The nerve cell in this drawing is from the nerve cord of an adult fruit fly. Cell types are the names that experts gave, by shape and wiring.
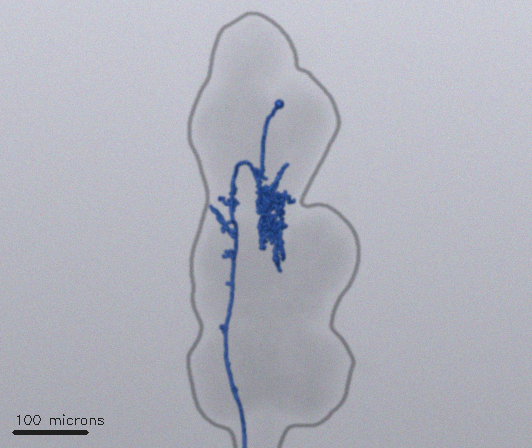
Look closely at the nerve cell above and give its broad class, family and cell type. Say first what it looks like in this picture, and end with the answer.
In this view it is more than twice as tall as it is wide. It is an ascending neuron. Its family is hemilineage 06A. It is of cell type AN06A026.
